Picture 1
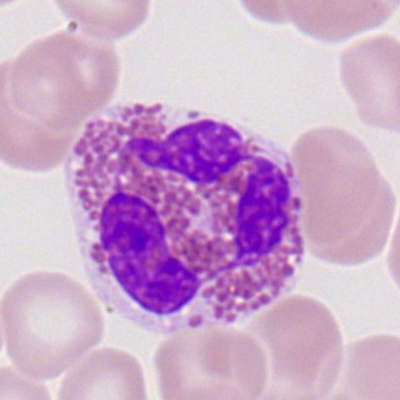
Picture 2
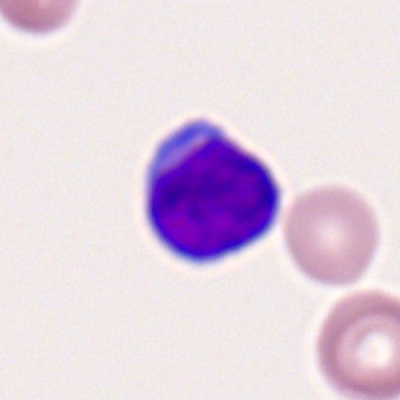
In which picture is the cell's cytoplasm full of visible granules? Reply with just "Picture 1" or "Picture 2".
Picture 1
